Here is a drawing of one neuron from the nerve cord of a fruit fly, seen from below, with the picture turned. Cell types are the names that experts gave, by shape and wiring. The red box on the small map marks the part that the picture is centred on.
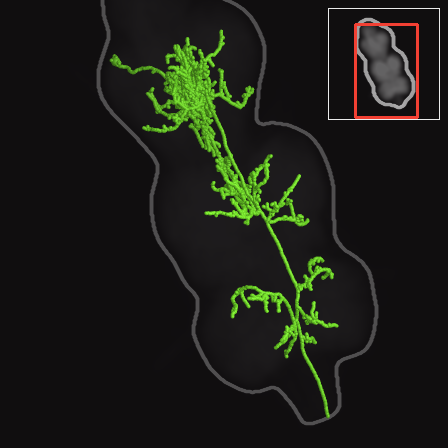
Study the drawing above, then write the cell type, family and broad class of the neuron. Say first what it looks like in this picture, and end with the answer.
The picture shows dozens of branch ends. In this view it is taller than it is wide. The cell type is IN05B005. Its family is hemilineage 05B. This is a nerve-cord intrinsic neuron.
